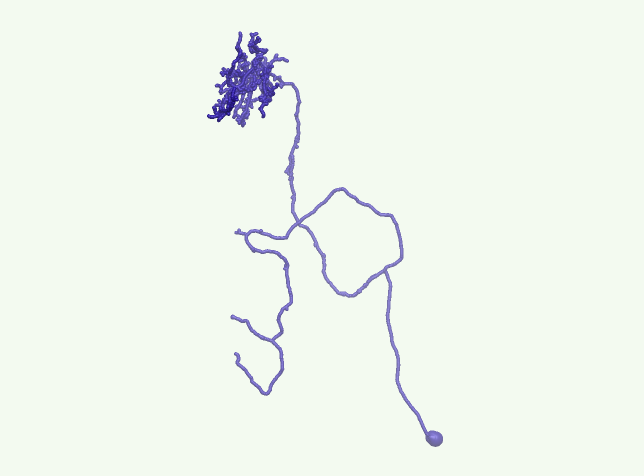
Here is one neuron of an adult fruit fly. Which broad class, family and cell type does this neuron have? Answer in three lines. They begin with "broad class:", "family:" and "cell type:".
broad class: optic-lobe intrinsic neuron
family: Li
cell type: Li21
